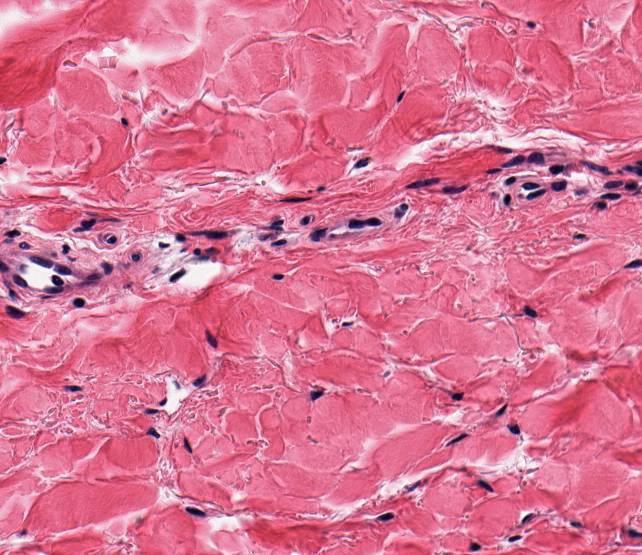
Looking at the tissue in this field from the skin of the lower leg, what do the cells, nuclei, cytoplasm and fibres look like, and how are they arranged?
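Above and below, I can see collagen bundles cut across, giving irregular angular profiles of differing sizes. Running between them is a vascular band, and its small open vessel lumina sit toward its left end. Nuclei look more crowded along that band than in the collagen above and below it. Outside the band, cells are sparse: small, dark, elongated nuclei lie scattered between the bundles.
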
